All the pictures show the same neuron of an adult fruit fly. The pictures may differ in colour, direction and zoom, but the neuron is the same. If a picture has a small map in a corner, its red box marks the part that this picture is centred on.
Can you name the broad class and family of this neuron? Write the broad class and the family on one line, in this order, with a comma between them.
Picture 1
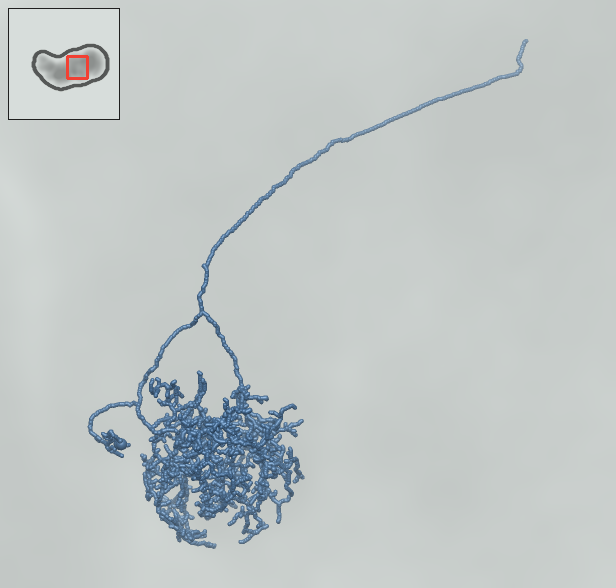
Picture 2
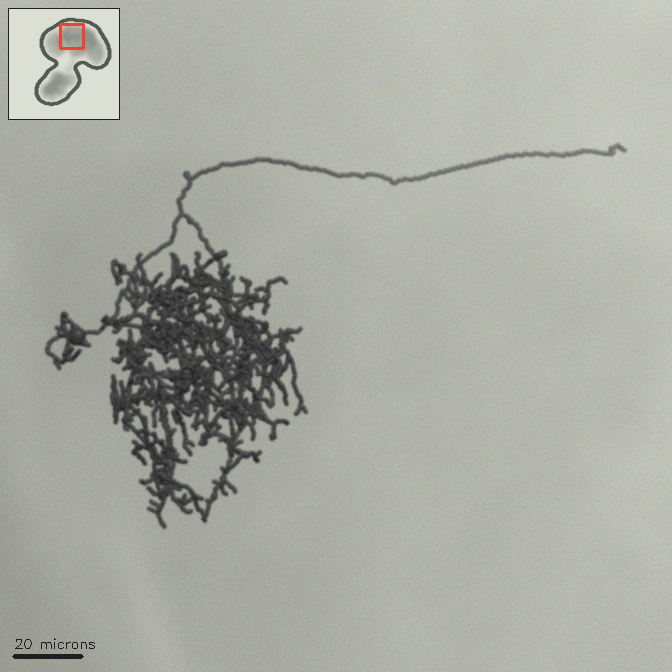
central-brain intrinsic neuron, hemilineage VLPl&p2_lateral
